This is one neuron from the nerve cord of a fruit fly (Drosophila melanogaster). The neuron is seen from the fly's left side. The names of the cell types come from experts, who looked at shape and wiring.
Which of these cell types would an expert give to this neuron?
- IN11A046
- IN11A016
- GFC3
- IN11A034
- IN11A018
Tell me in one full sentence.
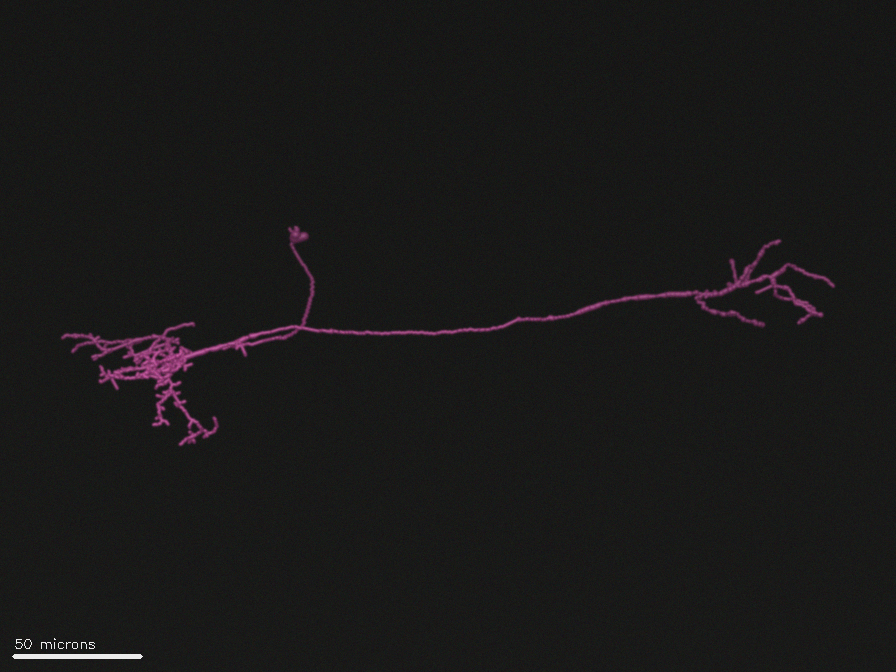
To the cell type GFC3 belongs this neuron.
